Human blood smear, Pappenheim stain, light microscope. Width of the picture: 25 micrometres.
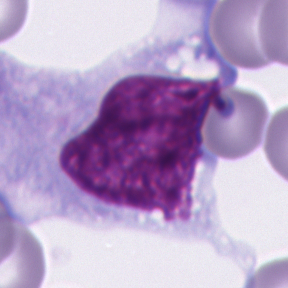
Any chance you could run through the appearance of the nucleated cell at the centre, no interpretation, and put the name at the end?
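Nucleus irregular and angular, roughly triangular in outline. Chromatin dark purple and clumped, with paler gaps between the clumps. Cytoplasm pale lavender-blue, holding several small clear vacuoles just above and to the right of the nucleus. The cell is a monocyte.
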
